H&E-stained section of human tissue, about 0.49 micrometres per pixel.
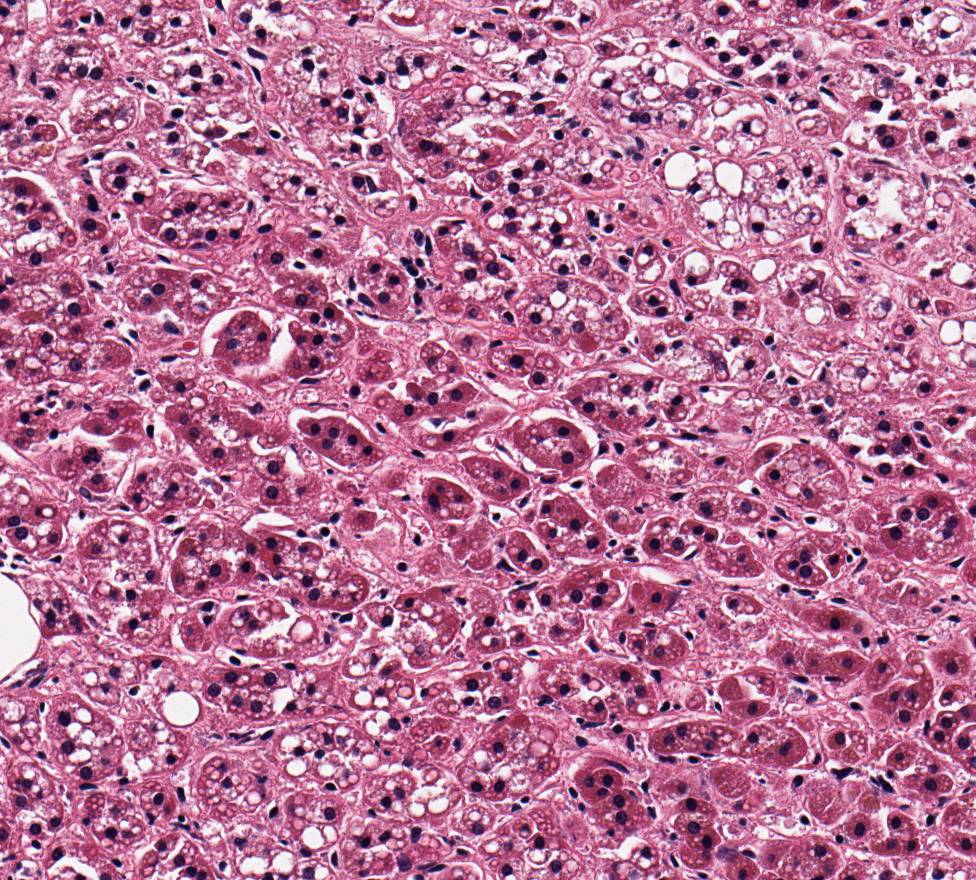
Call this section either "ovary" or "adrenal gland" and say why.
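This is adrenal gland. First, the main cells: most have pink cytoplasm filled with many small clear vacuoles, and larger clear vacuoles are commonest in the upper right. Second, the thin strands between the nests hold small, elongated, dark nuclei. Third, no epithelium-lined gland lumens appear anywhere.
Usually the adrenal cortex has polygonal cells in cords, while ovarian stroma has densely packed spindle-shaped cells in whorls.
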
